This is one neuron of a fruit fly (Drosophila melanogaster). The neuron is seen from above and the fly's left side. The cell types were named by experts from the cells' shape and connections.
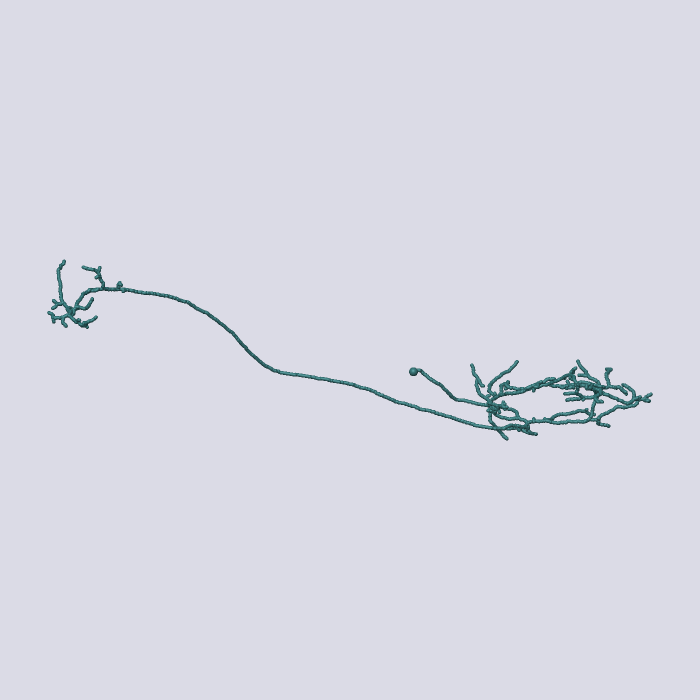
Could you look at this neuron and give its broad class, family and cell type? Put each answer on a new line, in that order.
ascending neuron
hemilineage 08B
AN08B099_g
